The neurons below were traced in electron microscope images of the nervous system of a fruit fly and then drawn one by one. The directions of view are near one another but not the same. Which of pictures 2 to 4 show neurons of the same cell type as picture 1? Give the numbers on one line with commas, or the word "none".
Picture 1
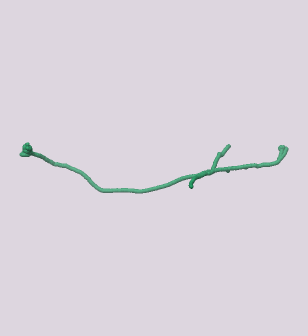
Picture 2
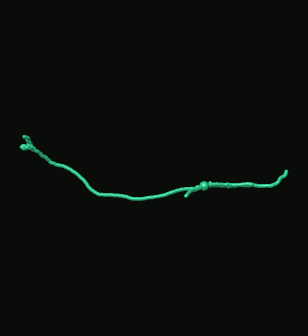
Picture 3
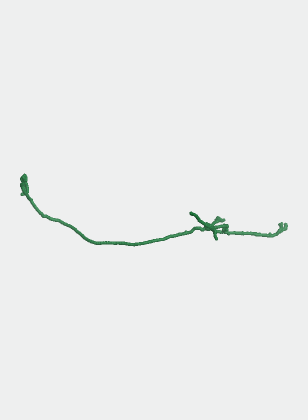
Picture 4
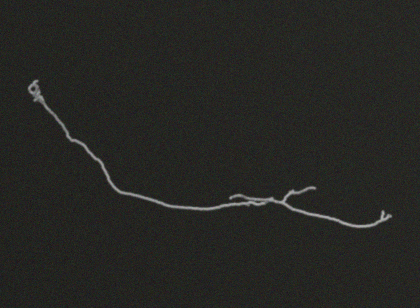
2, 3, 4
